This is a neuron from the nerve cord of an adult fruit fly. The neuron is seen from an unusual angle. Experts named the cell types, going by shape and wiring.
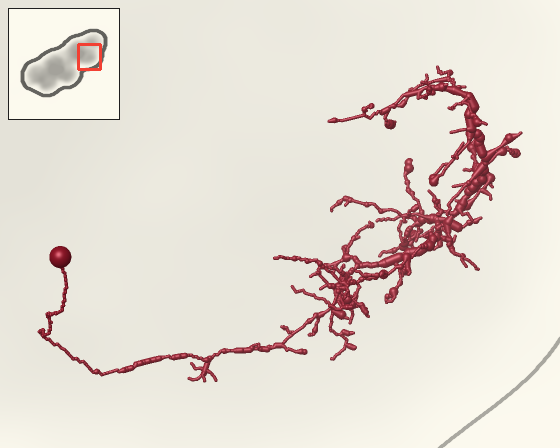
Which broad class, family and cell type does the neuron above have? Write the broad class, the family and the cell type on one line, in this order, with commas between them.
nerve-cord intrinsic neuron, hemilineage 13B, IN13B089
